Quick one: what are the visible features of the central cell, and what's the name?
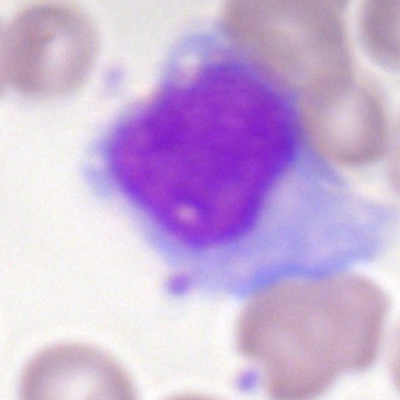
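The cell has an irregular rather than round outline. Its nucleus lies toward the upper left. The cytoplasm is pale blue and broadest on the lower right side of the cell. The cell is a monocyte.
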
